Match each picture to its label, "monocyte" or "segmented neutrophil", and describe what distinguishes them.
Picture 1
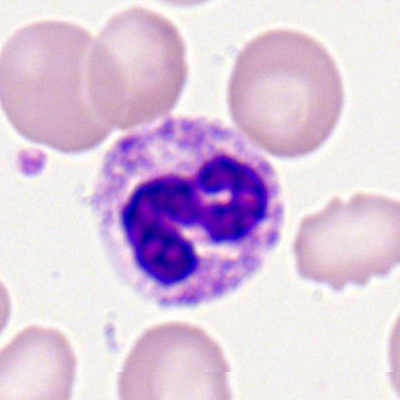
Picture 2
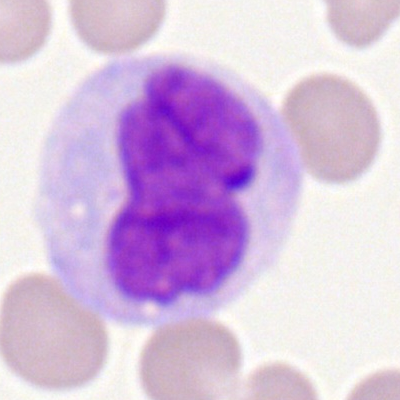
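Picture 1 shows a segmented neutrophil; picture 2 shows a monocyte. The chromatin differs: in picture 1 it is dark purple and densely clumped, whereas in picture 2 it is fine and lacy rather than in dense clumps.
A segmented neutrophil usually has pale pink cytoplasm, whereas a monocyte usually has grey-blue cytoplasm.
In keeping with this, the cytoplasm is pale pinkish-lilac in picture 1 and pale grey-blue in picture 2. In picture 1 the cytoplasm forms a wide rim around the nucleus and is filled with fine, small purplish granules. In picture 2 the cytoplasm is plentiful, with its widest rim on the left side of the nucleus, where a few small clear vacuoles lie.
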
